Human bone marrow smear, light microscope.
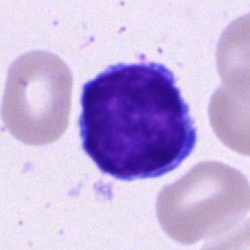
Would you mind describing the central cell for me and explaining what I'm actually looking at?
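See how little cytoplasm there is: just a very thin blue rim at the edge, and that edge is slightly ragged rather than smooth. The nucleus takes up nearly everything, its chromatin dense and deep purple. It's a lymphocyte.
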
